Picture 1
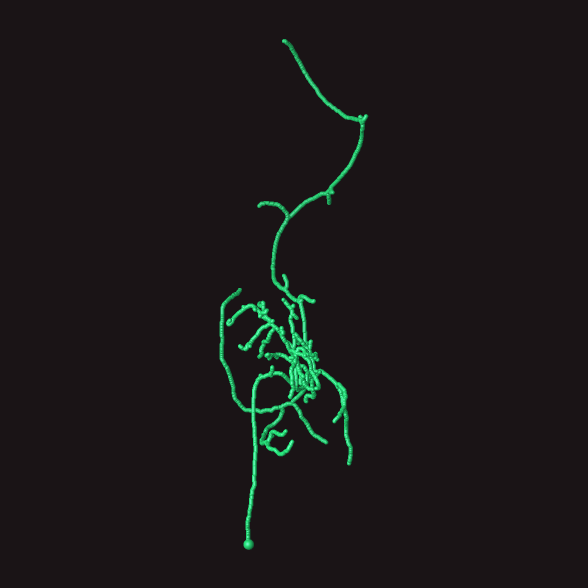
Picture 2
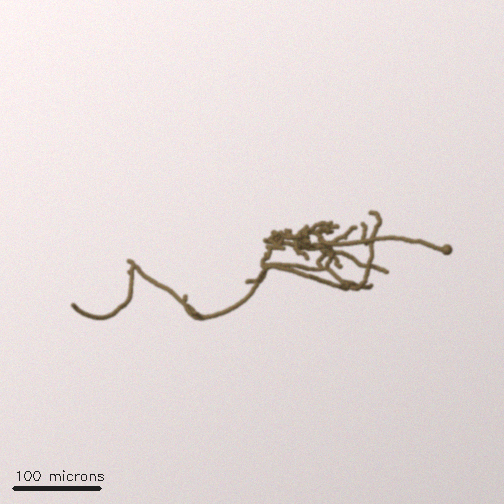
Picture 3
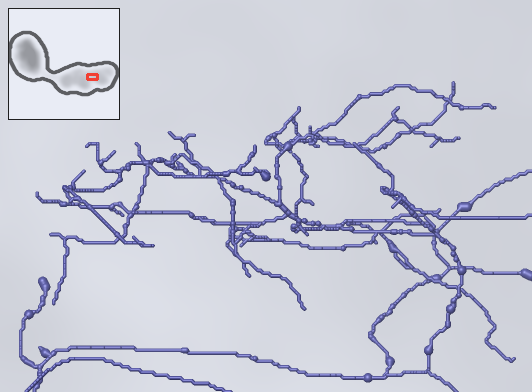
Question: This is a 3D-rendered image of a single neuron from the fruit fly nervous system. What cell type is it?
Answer: IN12B048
